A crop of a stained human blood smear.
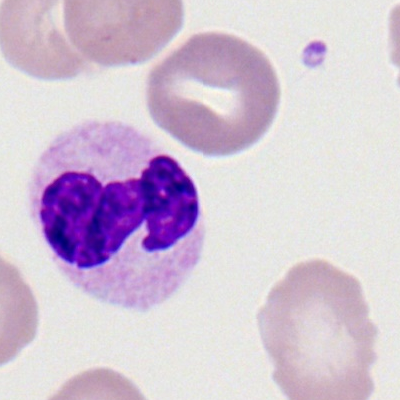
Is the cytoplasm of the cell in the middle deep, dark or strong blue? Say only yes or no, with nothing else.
No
